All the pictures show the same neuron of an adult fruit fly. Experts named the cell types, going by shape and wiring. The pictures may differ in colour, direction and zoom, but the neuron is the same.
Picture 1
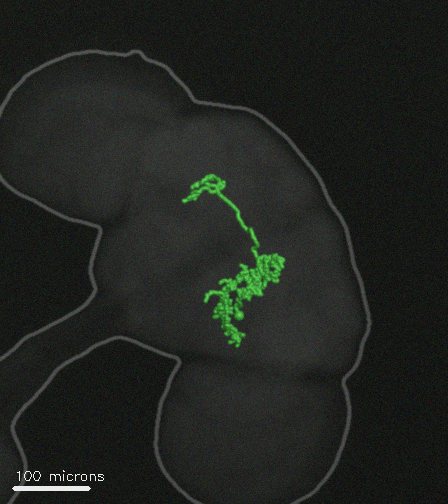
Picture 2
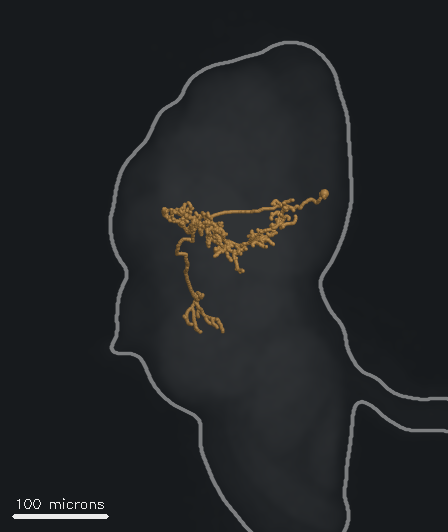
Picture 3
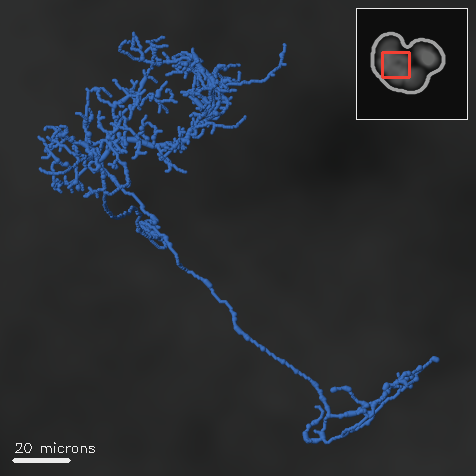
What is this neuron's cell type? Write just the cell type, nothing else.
LAL194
